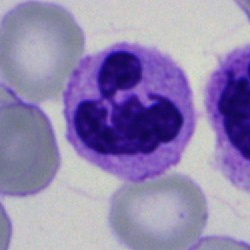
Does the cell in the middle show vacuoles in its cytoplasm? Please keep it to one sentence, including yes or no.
No, the cytoplasm does not hold any vacuoles in this cell.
